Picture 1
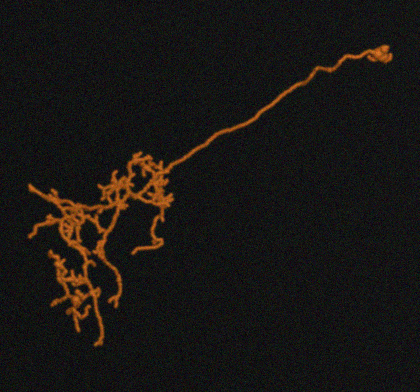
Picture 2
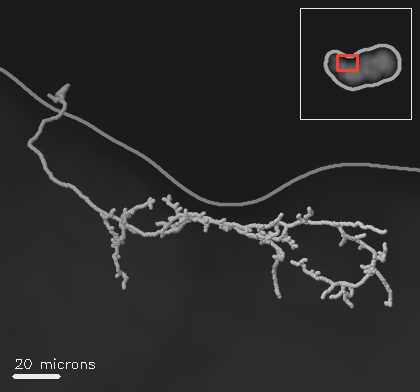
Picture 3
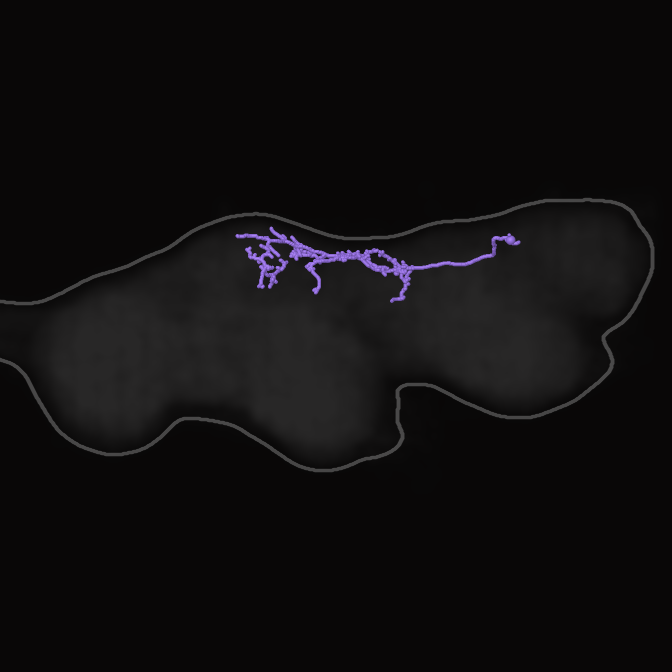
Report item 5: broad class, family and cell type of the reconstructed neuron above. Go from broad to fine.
nerve-cord intrinsic neuron; hemilineage 03B; IN03B083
